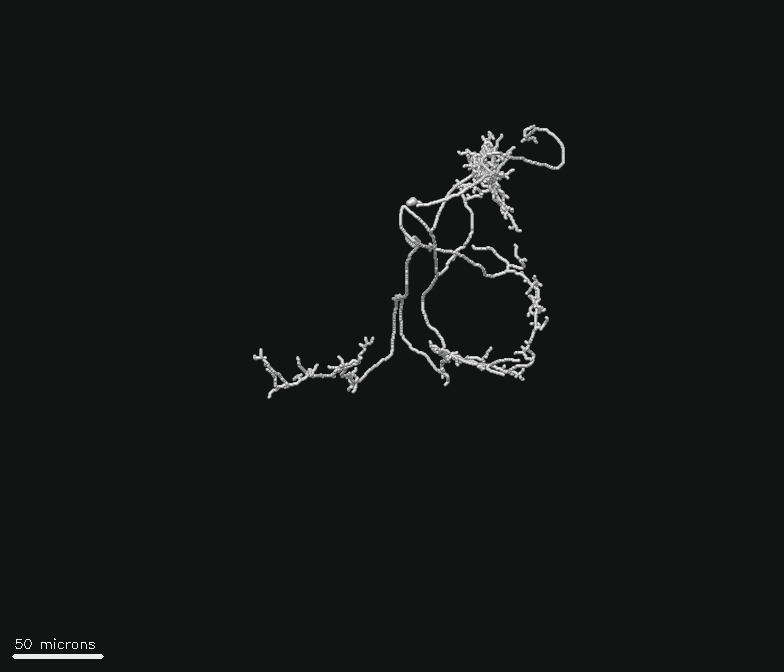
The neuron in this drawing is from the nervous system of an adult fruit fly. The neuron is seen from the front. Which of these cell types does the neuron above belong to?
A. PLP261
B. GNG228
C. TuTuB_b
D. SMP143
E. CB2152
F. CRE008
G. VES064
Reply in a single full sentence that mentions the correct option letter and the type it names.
The neuron's cell type is CRE008, which is option F.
